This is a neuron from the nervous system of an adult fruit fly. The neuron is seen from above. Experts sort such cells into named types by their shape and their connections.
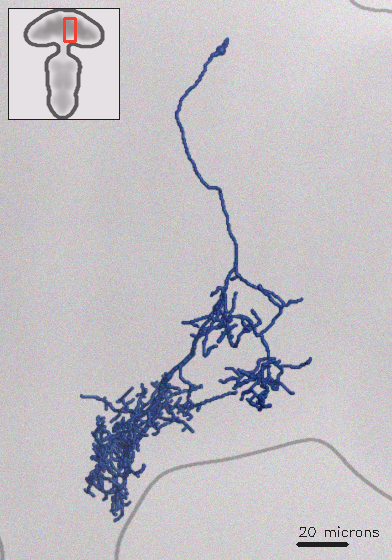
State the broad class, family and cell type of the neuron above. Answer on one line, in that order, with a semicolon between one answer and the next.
central-brain intrinsic neuron; hemilineage LALv1_ventral; GNG580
